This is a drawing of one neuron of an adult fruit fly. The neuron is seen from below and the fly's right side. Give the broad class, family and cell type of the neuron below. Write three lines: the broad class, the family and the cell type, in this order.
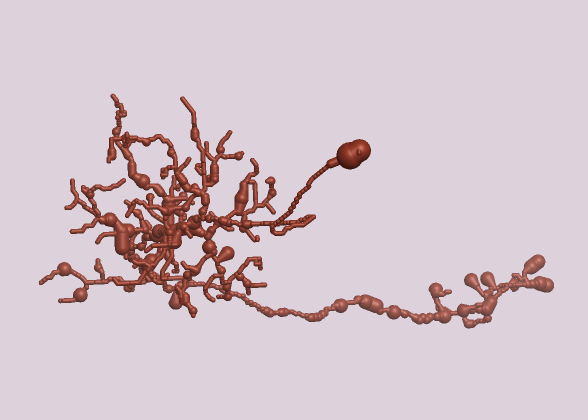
optic-lobe intrinsic neuron
TmY
TmY13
